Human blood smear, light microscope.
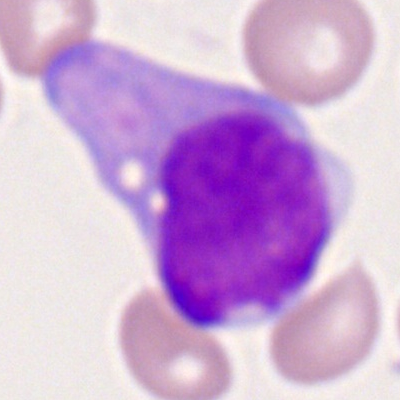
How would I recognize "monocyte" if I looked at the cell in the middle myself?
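Looking first at position, the nucleus sits in the lower right part of the cell. Its chromatin is purple, with patchy darker clumps. There's plenty of cytoplasm, and it's pale blue-violet. Beside the left edge of the nucleus I can make out two small clear vacuoles in that cytoplasm.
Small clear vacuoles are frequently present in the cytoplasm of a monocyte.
So those two vacuoles sit well with this being a monocyte.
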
